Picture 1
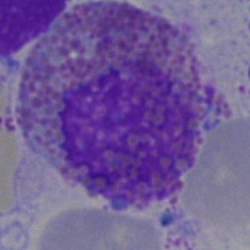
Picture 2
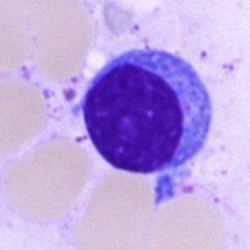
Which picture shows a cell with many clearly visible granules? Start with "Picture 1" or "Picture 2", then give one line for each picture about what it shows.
Picture 1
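Picture 1: Numerous granules crowd the cytoplasm.
Picture 2: The cytoplasm shows no granules.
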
